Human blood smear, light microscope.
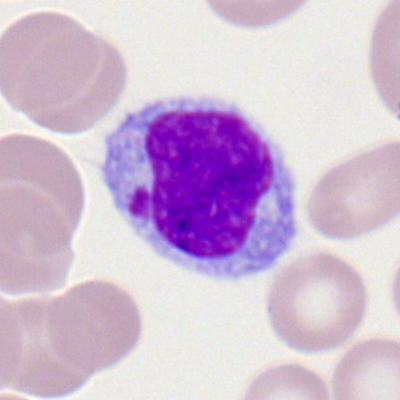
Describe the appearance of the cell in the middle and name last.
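Oval outline, I'd say, with a slightly uneven, fuzzy edge. Most of the cell is taken up by the nucleus. And the cytoplasm looks pale greyish blue. There's a small dark purple round body beside the nucleus, at its lower left. So, a lymphocyte.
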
